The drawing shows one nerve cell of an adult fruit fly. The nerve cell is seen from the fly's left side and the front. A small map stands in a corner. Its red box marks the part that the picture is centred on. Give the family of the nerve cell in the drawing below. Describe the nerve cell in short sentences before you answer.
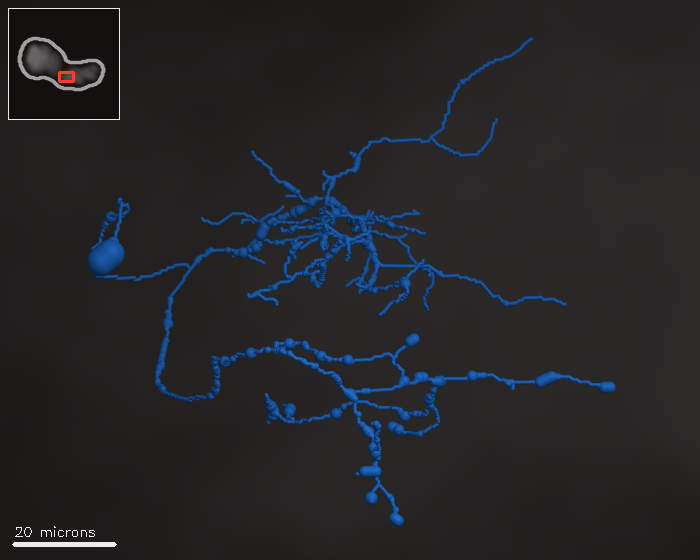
The cell body is on the left of the picture. From left to right in the picture it spans about 100 microns. Dozens of branch ends can be seen. Its broad class is nerve-cord intrinsic neuron. Its family is hemilineage 01A.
